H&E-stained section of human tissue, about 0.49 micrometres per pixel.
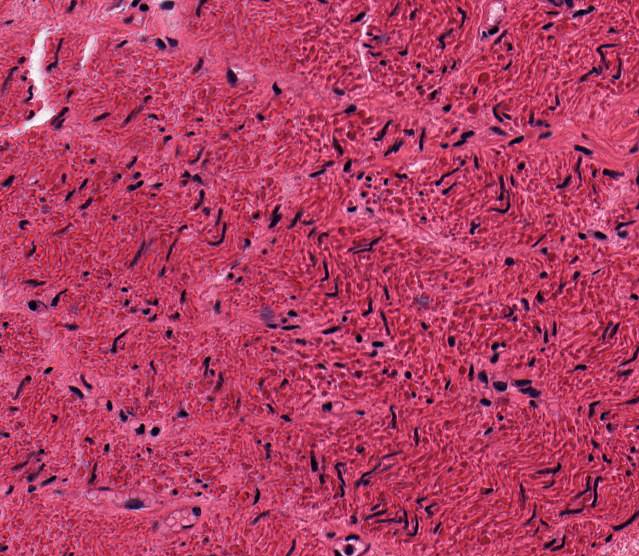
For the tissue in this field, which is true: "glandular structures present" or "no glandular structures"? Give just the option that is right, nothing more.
No glandular structures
